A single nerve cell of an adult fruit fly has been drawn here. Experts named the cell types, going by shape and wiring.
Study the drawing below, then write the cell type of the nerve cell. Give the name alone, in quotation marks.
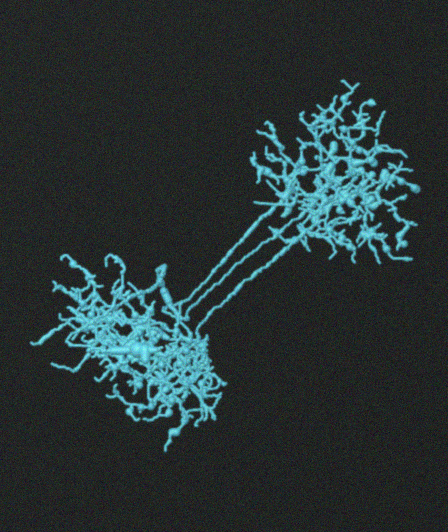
"TmY19a"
